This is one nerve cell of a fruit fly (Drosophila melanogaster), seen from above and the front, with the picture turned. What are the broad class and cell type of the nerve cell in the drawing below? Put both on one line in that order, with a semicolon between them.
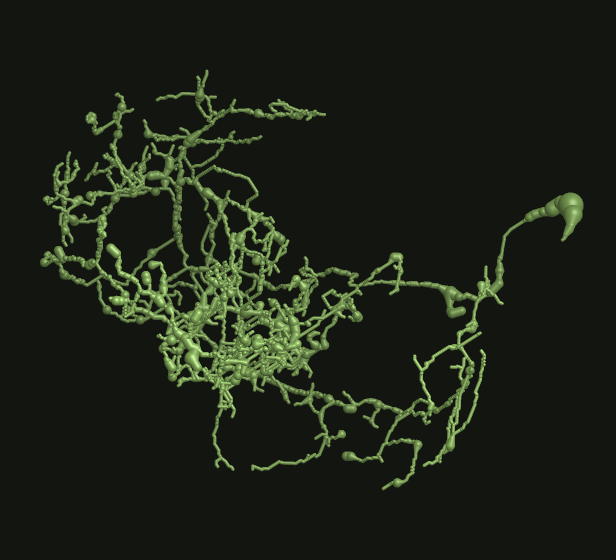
nerve-cord intrinsic neuron; INXXX279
